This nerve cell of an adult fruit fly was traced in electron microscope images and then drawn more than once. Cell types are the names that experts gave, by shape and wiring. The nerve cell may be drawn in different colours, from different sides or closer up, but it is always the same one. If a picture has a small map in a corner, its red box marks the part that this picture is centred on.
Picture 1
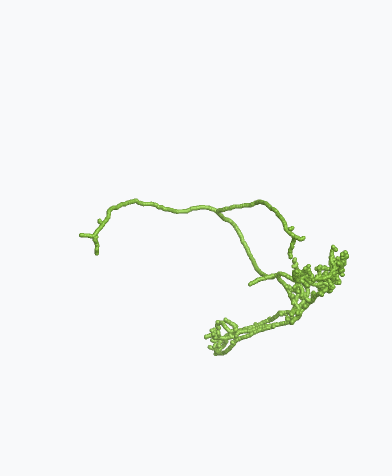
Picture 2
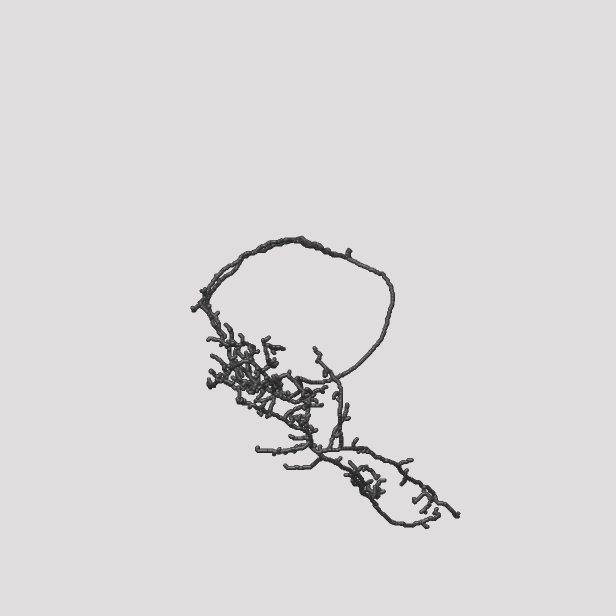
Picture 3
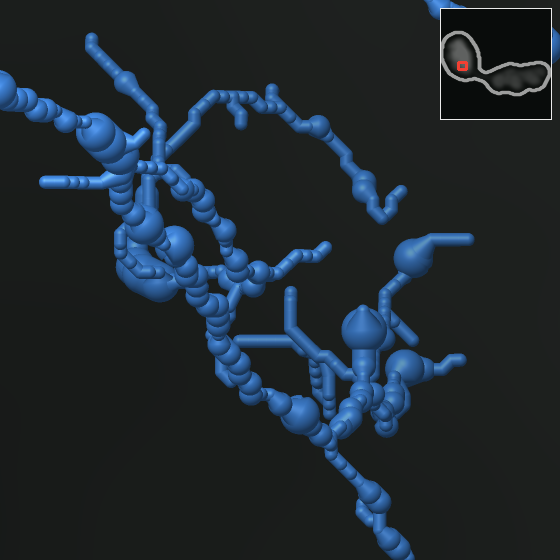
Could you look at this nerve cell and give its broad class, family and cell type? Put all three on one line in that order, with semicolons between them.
central-brain intrinsic neuron; hemilineage LALv1_ventral; CB3404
